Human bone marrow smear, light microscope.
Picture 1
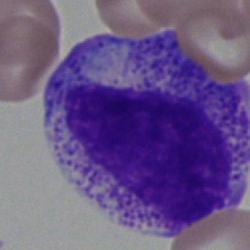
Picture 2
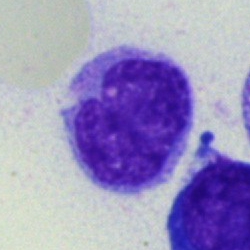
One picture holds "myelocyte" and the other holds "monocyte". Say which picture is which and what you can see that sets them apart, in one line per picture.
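Picture 1 shows a myelocyte: Many dark purple granules are scattered through the cytoplasm.
Picture 2 shows a monocyte: No distinct granules are visible in the cytoplasm.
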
